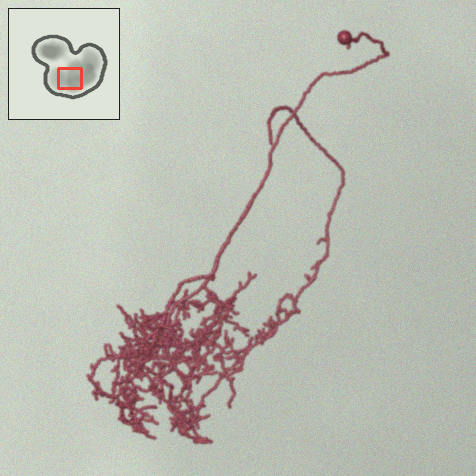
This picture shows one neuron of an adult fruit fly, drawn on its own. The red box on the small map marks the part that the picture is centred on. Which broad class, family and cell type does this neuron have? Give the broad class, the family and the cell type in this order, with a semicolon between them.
central-brain intrinsic neuron; hemilineage LALv1_ventral; PVLP089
